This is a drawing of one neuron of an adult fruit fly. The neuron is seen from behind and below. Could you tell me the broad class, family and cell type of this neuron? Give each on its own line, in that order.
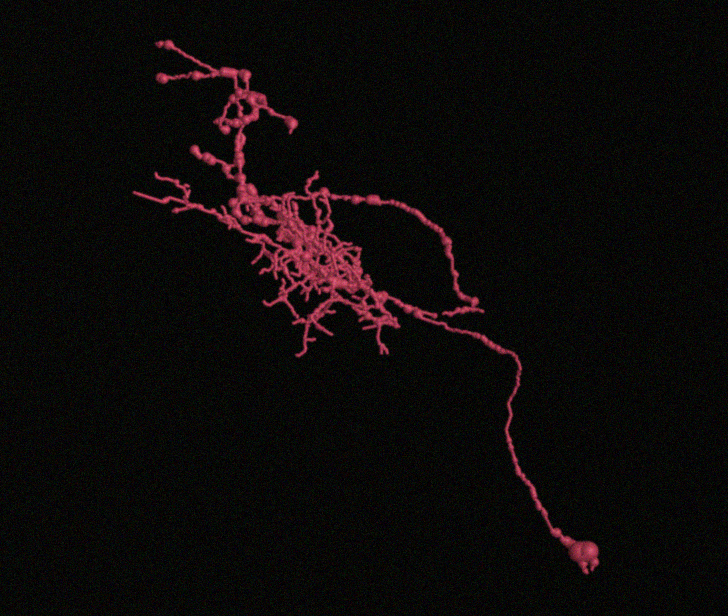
central-brain intrinsic neuron
hemilineage LHa2
SLP094_b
